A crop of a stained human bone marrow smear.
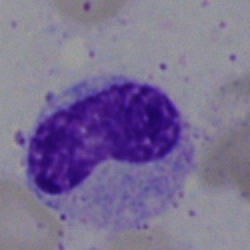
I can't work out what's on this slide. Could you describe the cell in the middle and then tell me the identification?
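Nucleus kidney-shaped, indented on its lower side. Chromatin dark purple, small pale gaps between clumps. Cytoplasm pale grey-blue, holding fine, faint lilac granules. Band neutrophil.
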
